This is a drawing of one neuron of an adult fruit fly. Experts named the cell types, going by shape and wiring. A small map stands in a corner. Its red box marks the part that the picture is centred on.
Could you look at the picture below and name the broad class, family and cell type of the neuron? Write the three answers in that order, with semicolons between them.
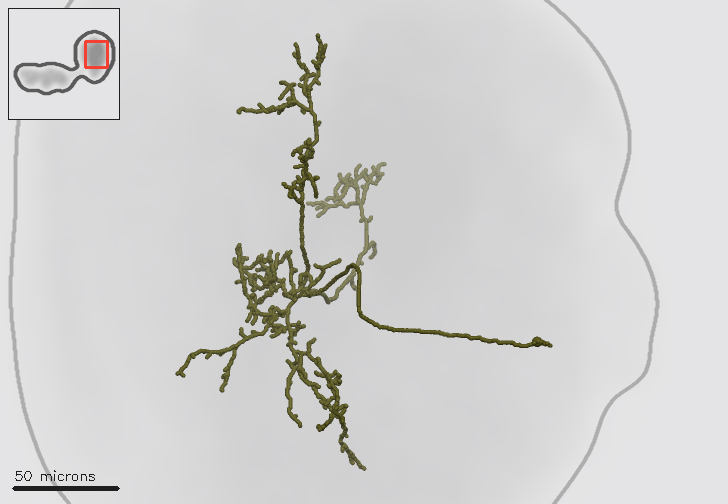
central-brain intrinsic neuron; hemilineage PSa1; PS096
